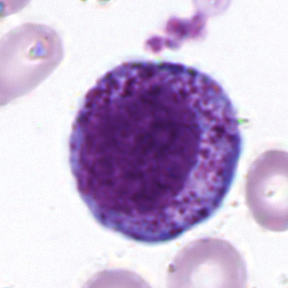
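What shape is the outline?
Round and smooth.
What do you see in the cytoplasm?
Many dark purple granules scattered through it, and no vacuoles.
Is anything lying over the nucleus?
Yes, dark granules lie there too.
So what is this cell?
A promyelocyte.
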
